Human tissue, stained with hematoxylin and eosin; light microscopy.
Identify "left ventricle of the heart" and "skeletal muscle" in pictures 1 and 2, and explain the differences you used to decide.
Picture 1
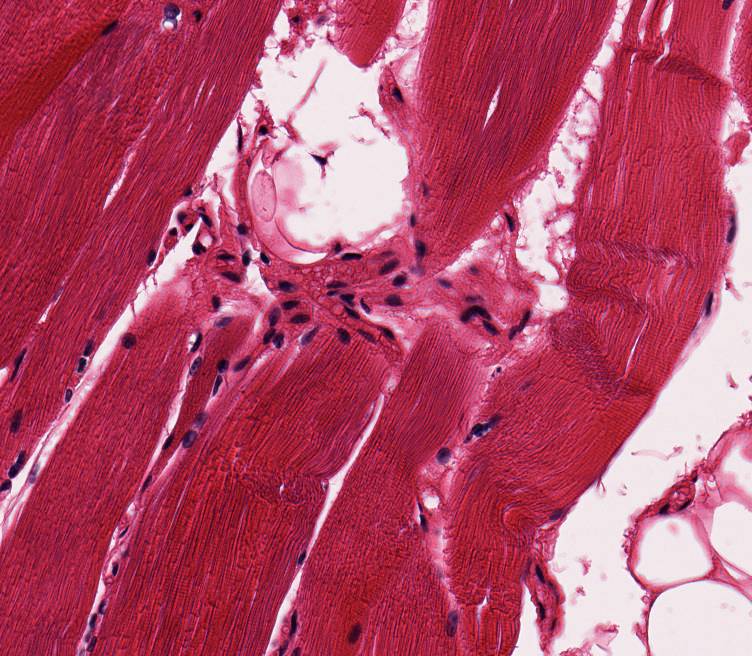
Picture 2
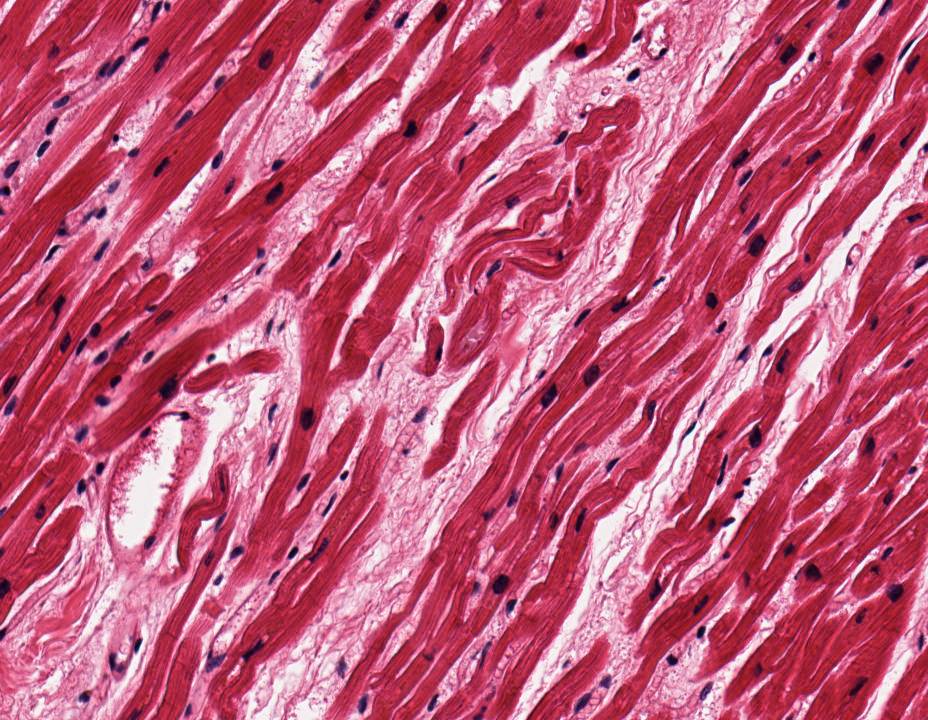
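Skeletal muscle is shown in picture 1, and the left ventricle of the heart in picture 2. One difference lies in nuclear position: skeletal muscle nuclei are dark, elongated and at the fibre edges, while those of the left ventricle sit in the centre of the fibres.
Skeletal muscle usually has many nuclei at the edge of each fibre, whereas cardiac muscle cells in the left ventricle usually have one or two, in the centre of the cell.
Some left ventricle fibres also branch and join neighbouring fibres.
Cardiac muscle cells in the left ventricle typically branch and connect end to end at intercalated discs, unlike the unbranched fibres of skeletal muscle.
Narrow white clefts separate neighbouring skeletal muscle fibres in many places, and in the left ventricle a small vessel with an empty, pale lumen lies at lower left.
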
